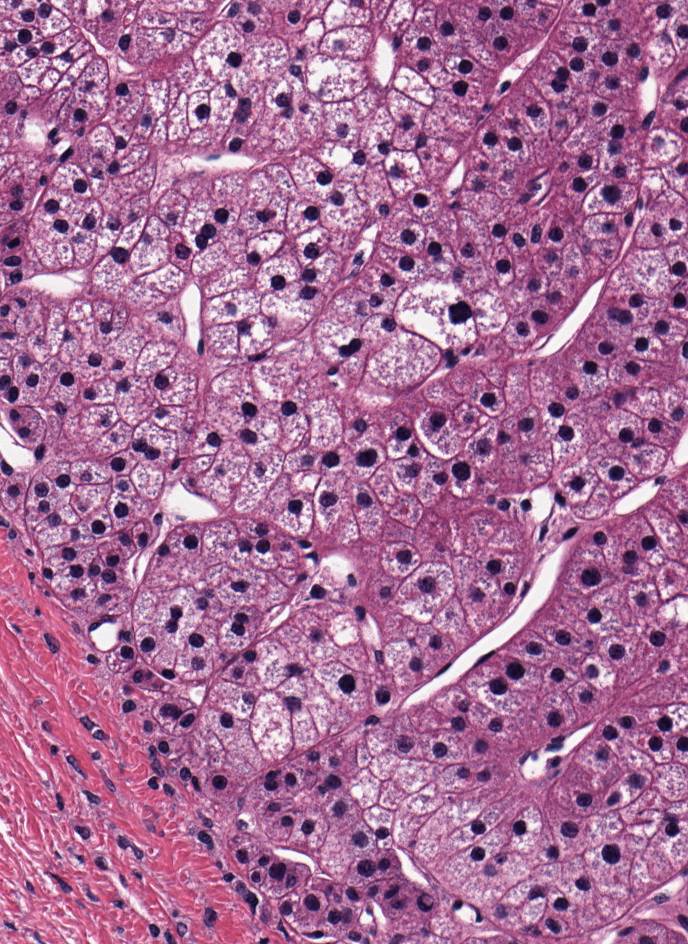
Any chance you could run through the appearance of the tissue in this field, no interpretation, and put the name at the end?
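First, cells hold abundant pale, finely vacuolated, foamy cytoplasm. Second, each has one round, dark nucleus, mostly central. Third, cell borders are sharp, distinct thin pink lines. Fourth, at lower left: wavy, dense, pink collagenous fibrous tissue with sparse elongated nuclei. This is adrenal gland.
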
